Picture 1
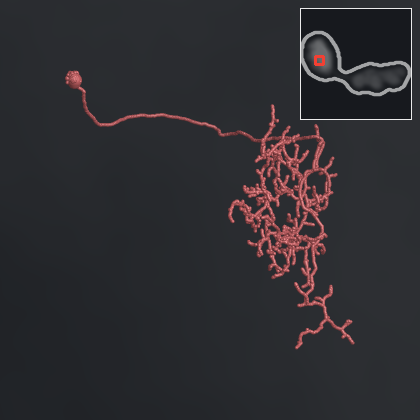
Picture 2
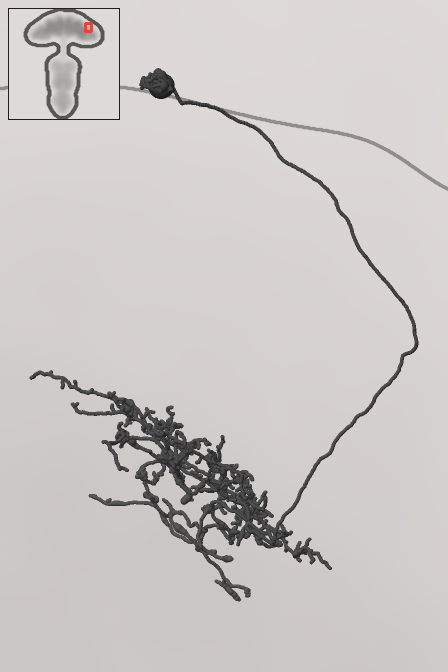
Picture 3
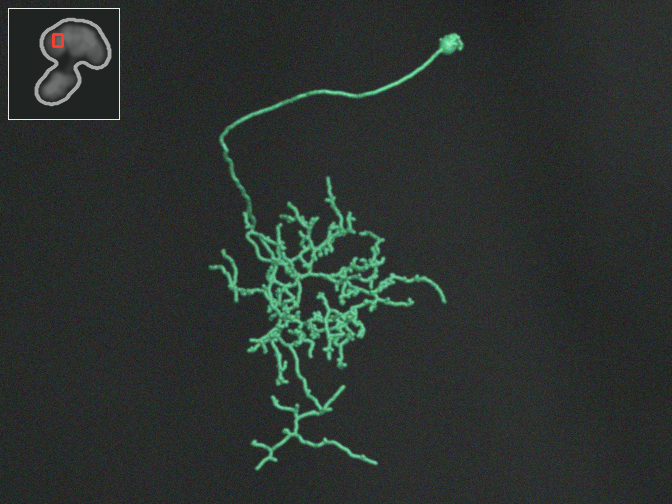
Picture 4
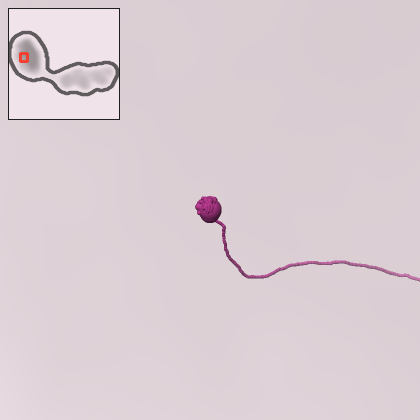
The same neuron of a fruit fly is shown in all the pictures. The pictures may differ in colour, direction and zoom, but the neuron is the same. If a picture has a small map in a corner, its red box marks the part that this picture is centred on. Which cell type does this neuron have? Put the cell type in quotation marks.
"Cm6"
